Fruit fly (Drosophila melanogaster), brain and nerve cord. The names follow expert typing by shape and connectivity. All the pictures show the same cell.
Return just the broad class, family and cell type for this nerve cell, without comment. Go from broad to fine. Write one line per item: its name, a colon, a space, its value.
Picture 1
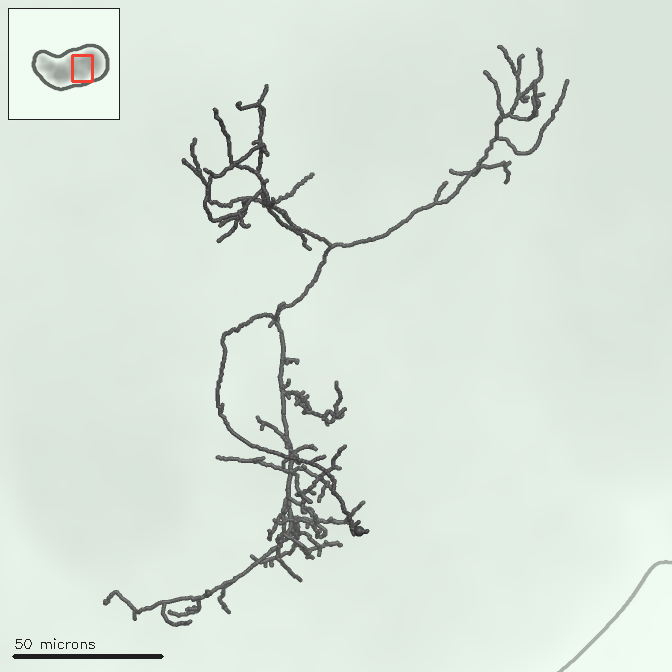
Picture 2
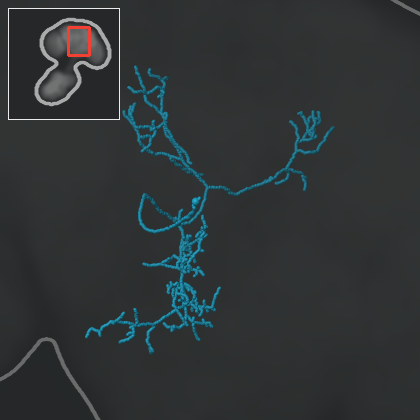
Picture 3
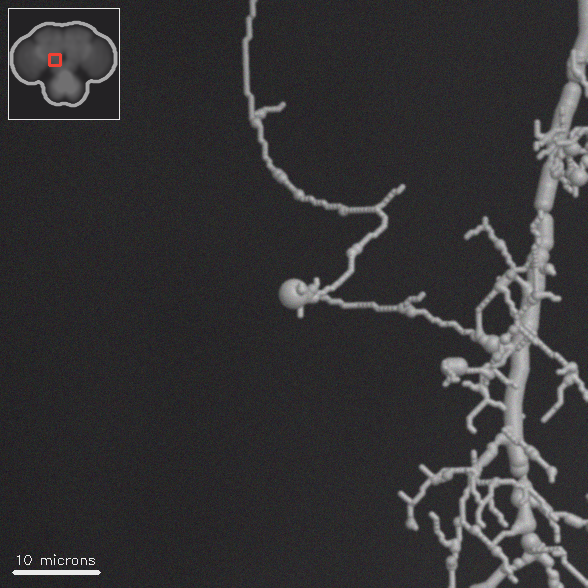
broad class: central-brain intrinsic neuron
family: hemilineage PSa1
cell type: CL122_a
